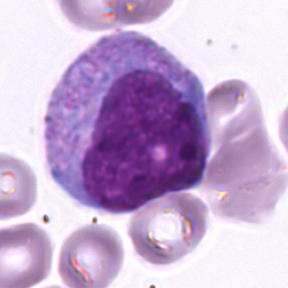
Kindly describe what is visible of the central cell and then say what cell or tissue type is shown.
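Look first at the outline: it is smooth and roughly round, with no projections from the surface. Now find the nucleus; near its middle sits one small, pale, round spot. Fine lilac-purple granules are scattered all through the cytoplasm, and you won't see any vacuoles. Put together, this is a promyelocyte.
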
